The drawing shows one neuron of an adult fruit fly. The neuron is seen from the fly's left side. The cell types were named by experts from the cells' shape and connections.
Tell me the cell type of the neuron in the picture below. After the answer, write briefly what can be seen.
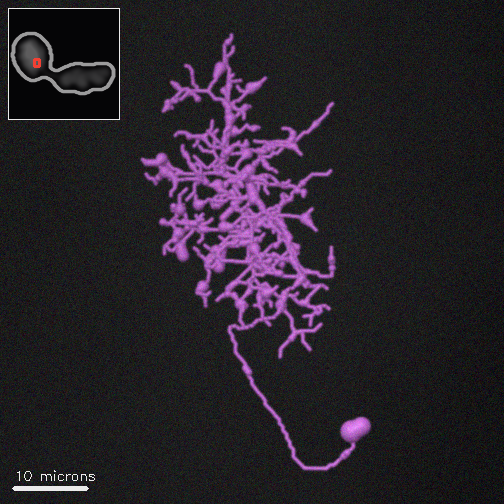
Its cell type is Pm1. This is an optic-lobe intrinsic neuron. From top to bottom in the picture it spans about 60 microns. The picture shows dozens of branch ends.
